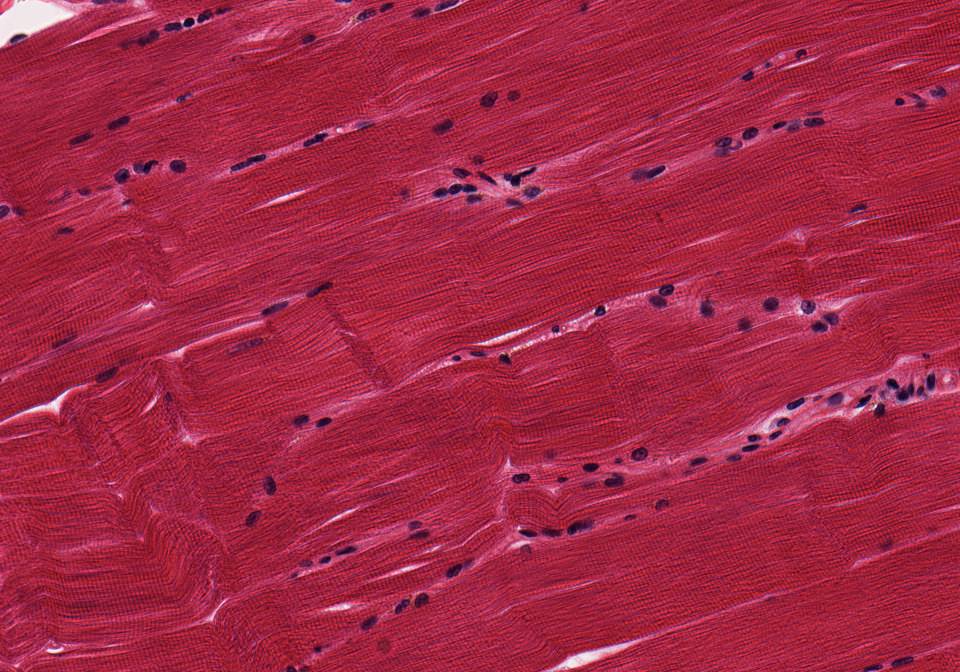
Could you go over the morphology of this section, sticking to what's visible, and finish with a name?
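Look: parallel muscle fibres cut lengthwise fill the whole field, running diagonally from lower left to upper right. Their dark nuclei sit at the edges, not the centres. The cytoplasm stains a deep, even red with eosin. Between fibres lie only thin strands of connective tissue with small scattered nuclei. This is skeletal muscle.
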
